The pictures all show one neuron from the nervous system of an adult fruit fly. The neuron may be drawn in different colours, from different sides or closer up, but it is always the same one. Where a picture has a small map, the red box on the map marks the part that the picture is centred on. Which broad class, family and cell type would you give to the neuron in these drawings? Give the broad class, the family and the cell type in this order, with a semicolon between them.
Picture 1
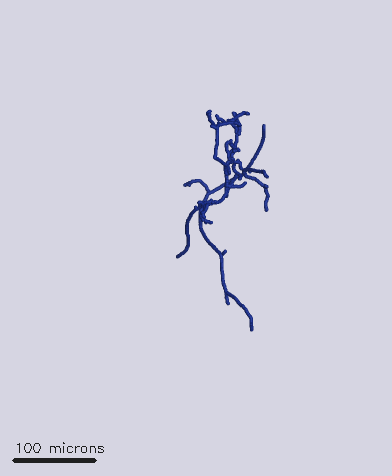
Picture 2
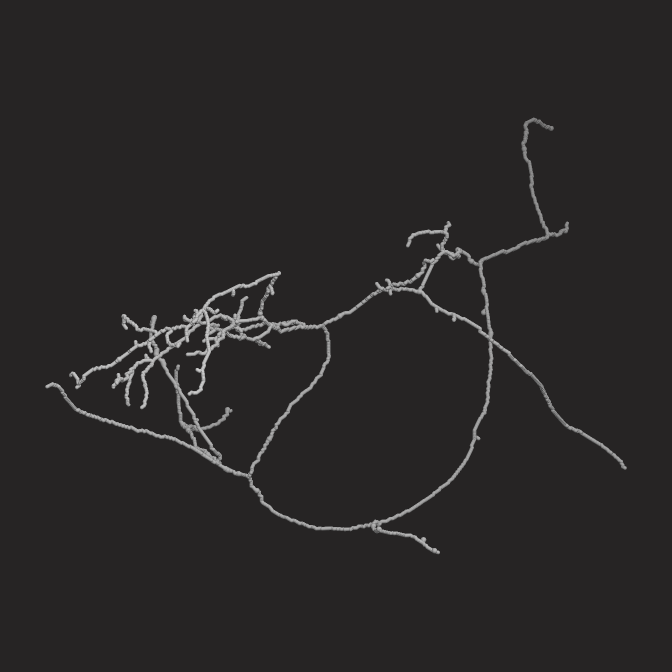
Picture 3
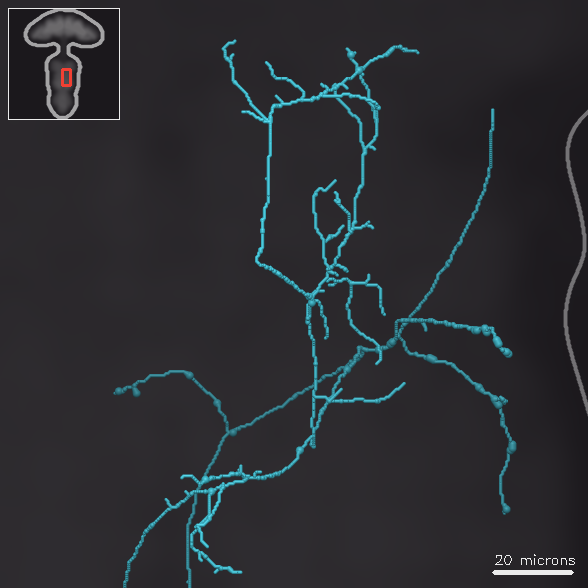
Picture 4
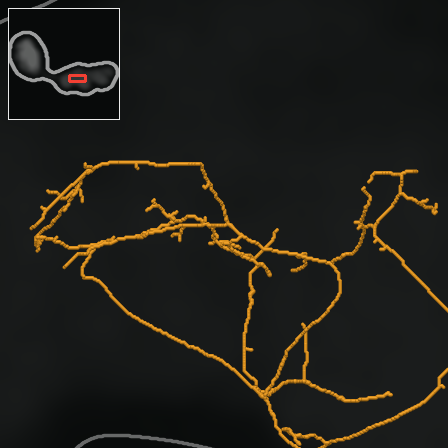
nerve-cord intrinsic neuron; hemilineage 12B; IN12B044_e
